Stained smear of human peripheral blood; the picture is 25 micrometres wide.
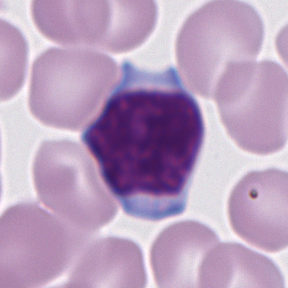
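Typical lymphocyte. First, its outline is angular and somewhat polygonal, not smooth and round. Second, the nucleus is a single unlobed mass with an angular, roughly hexagonal contour. Third, the cytoplasm shows no granules. Fourth, two small pointed projections stick out from its upper edge.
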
